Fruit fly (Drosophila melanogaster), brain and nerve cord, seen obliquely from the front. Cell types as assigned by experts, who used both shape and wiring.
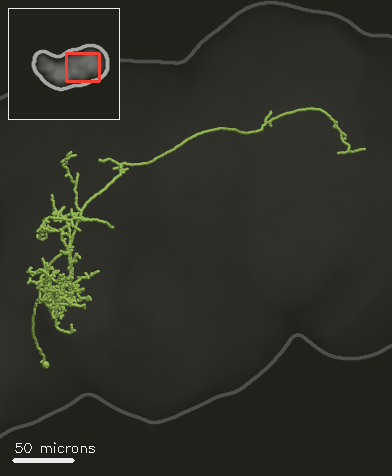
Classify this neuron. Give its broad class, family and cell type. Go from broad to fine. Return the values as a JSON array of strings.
["central-brain intrinsic neuron", "hemilineage VLPl&p2_lateral", "AVLP113"]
